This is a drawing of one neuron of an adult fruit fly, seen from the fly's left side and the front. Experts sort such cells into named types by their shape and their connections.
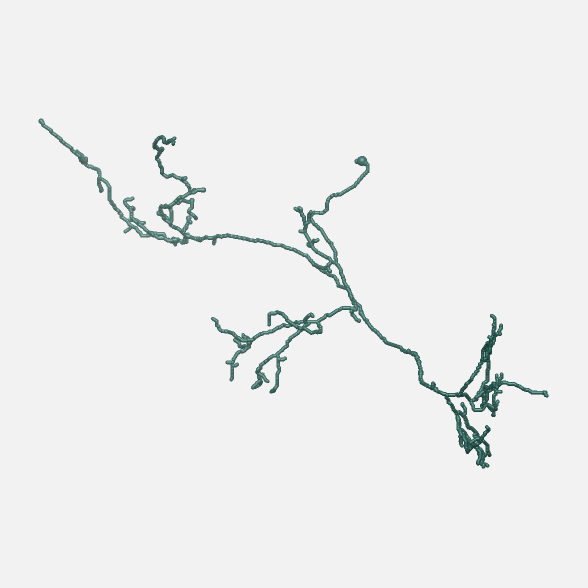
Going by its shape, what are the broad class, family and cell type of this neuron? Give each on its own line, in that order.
visual projection neuron
hemilineage PSp3
LoVP24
